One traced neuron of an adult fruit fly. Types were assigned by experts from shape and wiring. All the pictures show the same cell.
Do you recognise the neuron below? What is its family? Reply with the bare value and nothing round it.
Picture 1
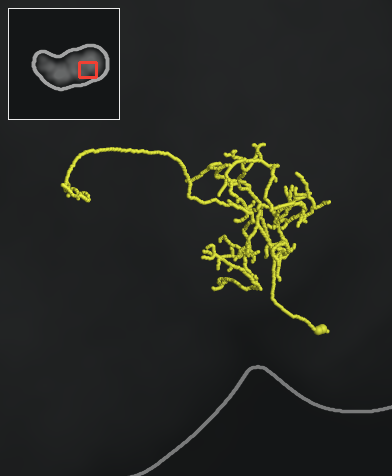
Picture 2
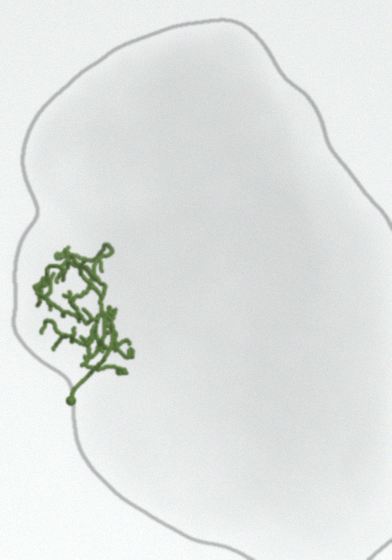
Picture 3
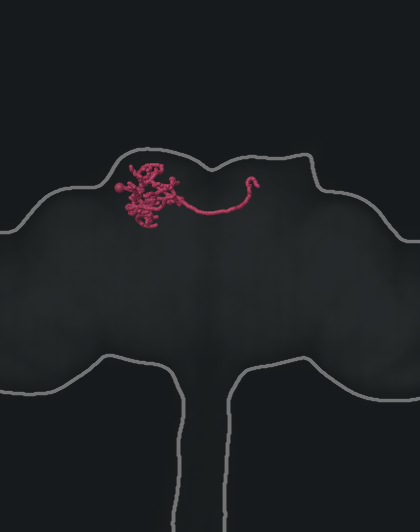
hemilineage ALv2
